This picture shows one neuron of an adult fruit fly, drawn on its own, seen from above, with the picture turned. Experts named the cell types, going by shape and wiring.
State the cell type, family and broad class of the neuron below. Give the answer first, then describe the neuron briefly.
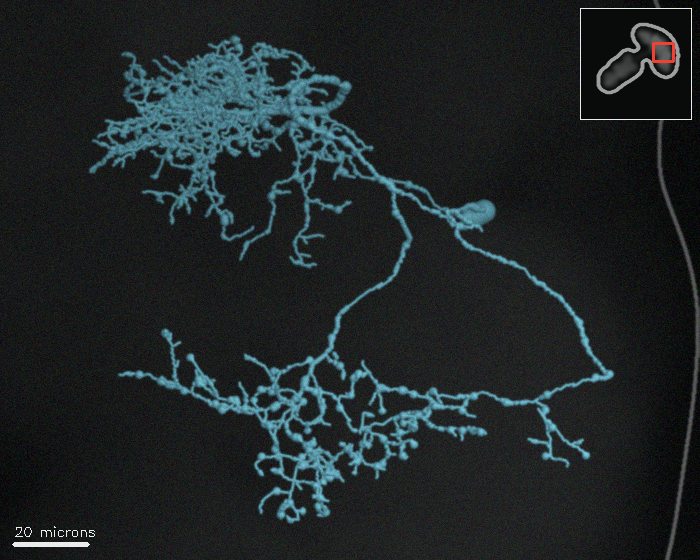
It is of cell type VES003. Its family is hemilineage ALlv1. It is a central-brain intrinsic neuron. It lies in the brain. From left to right in the picture it spans about 140 microns. The picture shows more than a hundred branch ends.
